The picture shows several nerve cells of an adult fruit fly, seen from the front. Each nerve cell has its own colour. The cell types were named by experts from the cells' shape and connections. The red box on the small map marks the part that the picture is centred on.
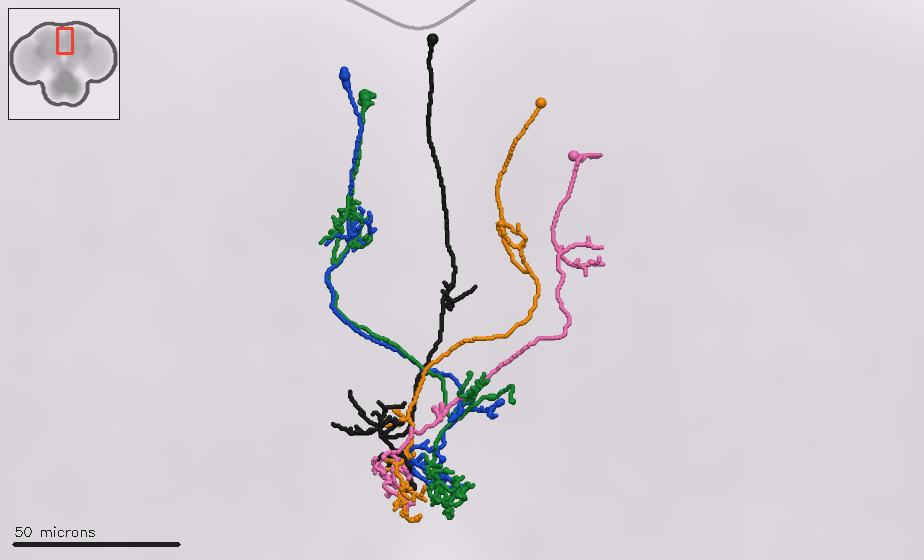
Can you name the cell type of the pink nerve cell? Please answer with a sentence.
The cell type is PFNp_a.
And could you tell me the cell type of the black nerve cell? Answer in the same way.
The cell type is PFNp_d.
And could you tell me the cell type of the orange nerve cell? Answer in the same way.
The cell type is PFNp_b.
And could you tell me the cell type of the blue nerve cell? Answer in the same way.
The cell type is PFNm_b.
